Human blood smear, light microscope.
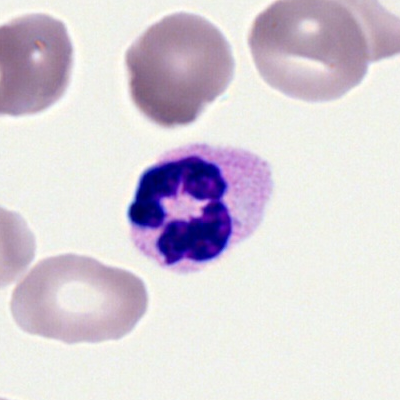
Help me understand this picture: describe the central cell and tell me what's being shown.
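The cell is roughly round in outline, with a slightly irregular edge. Its chromatin is dark purple and coarsely clumped. Fine pinkish granules fill the cytoplasm, in which no vacuoles are seen. This is a segmented neutrophil.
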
